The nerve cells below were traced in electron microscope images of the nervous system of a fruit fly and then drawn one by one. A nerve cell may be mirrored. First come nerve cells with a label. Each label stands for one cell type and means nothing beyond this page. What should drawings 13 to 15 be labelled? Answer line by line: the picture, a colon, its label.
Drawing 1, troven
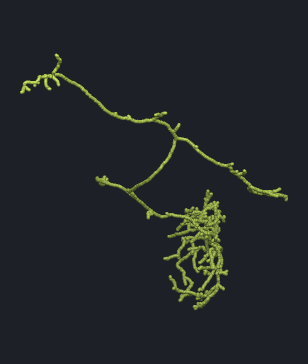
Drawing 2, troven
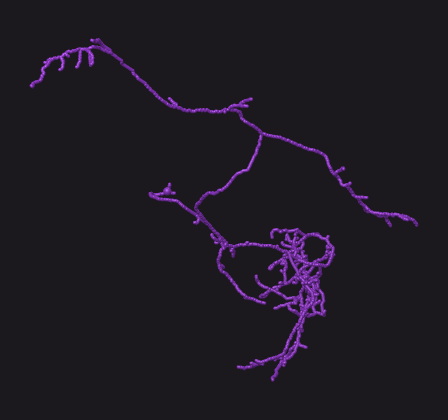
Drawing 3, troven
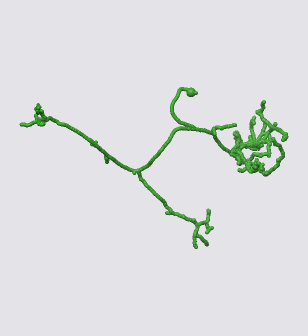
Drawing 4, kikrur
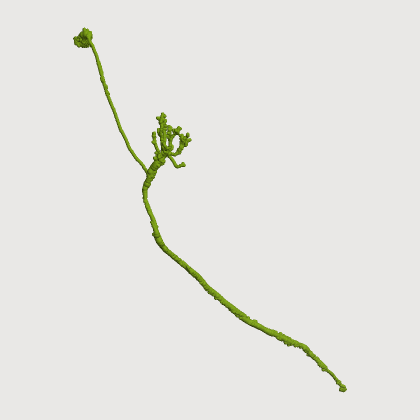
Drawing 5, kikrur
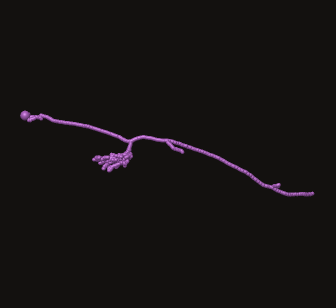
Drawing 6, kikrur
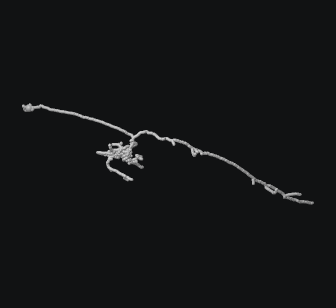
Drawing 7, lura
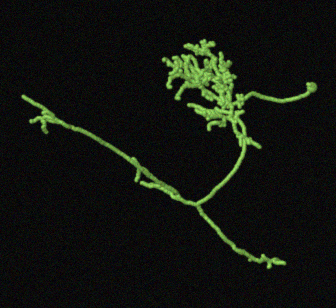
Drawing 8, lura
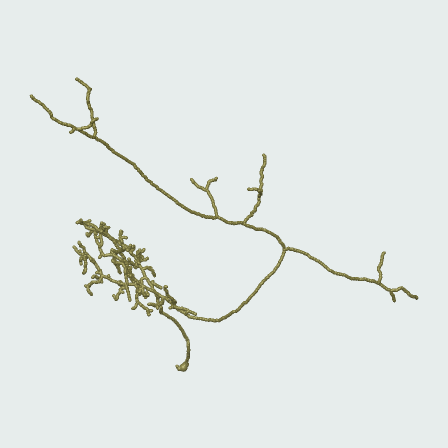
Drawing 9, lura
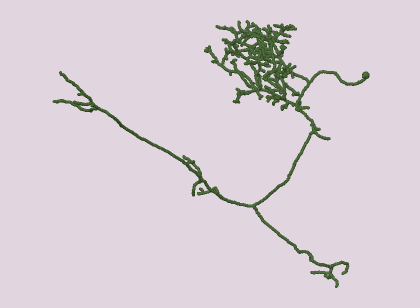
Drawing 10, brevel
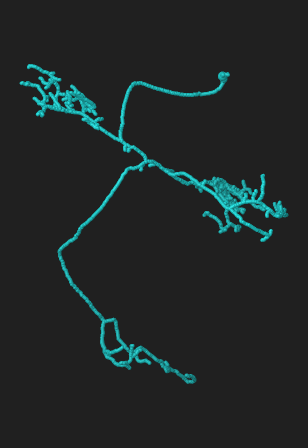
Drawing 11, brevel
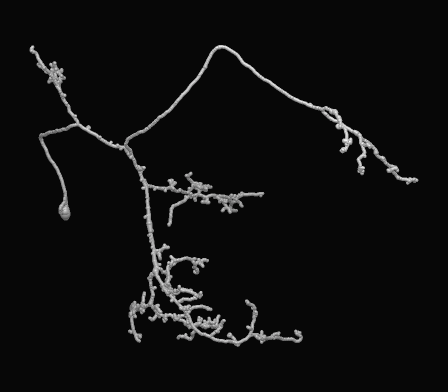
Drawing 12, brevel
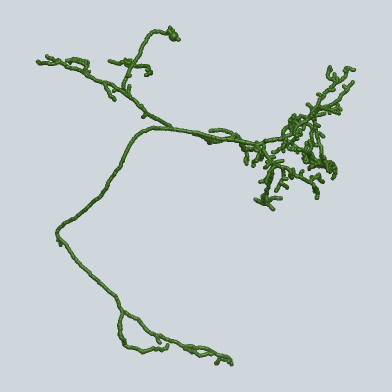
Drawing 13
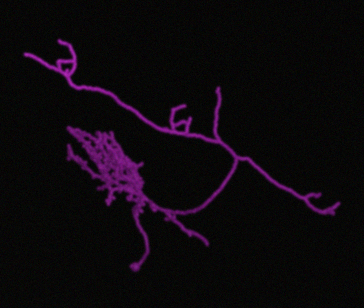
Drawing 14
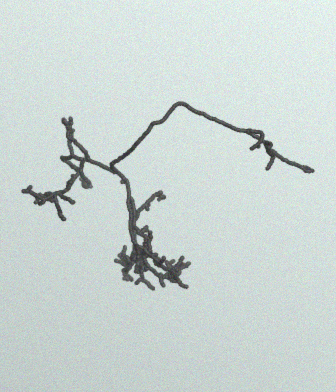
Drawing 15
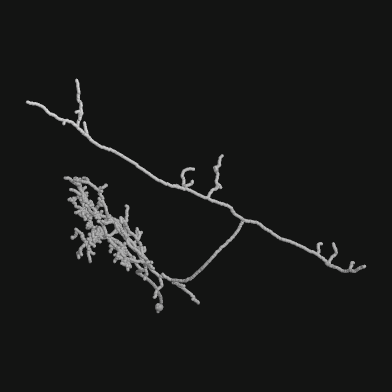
13: lura
14: brevel
15: lura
